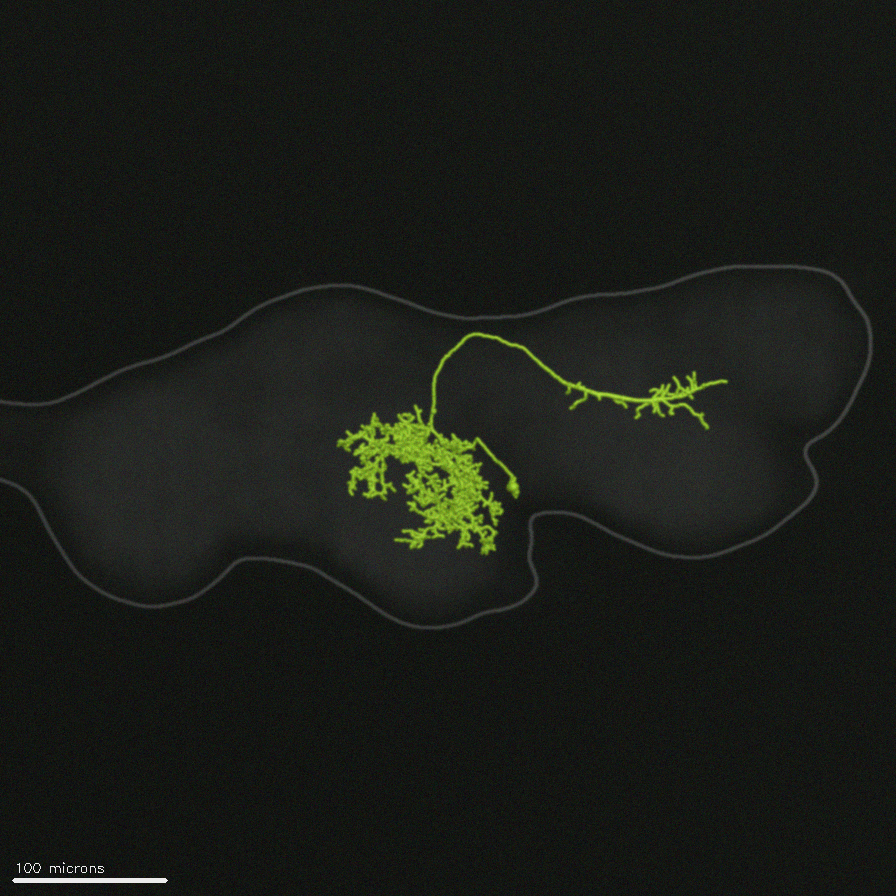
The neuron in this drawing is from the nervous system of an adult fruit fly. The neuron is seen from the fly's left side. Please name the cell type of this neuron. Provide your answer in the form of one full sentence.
The cell type name IN19A010 applies to this neuron.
